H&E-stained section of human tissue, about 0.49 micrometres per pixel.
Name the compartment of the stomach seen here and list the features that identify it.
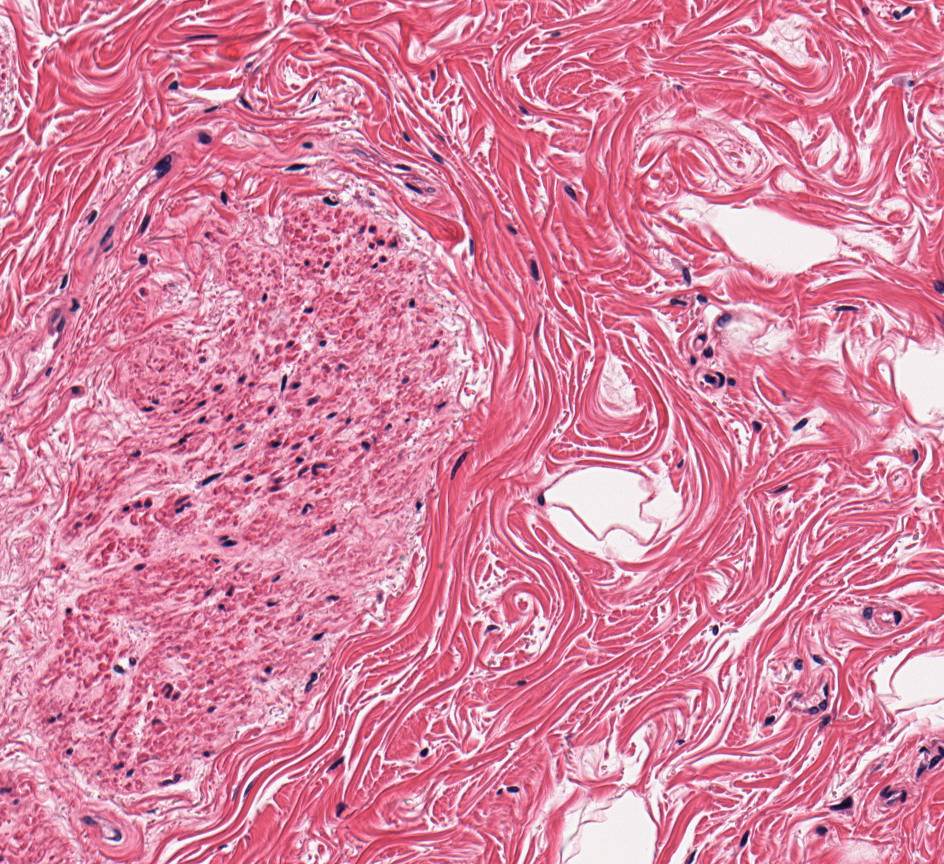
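My call is dense connective tissue. The collagen bundles are thick, wavy and bright pink, and they run in many directions. Cells are few here, only some small spindle-shaped nuclei between the bundles.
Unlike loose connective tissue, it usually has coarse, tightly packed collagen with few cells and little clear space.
There's also an oval of finely granular pale pink material with small dark nuclei, rimmed by flattened cells and fibres.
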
